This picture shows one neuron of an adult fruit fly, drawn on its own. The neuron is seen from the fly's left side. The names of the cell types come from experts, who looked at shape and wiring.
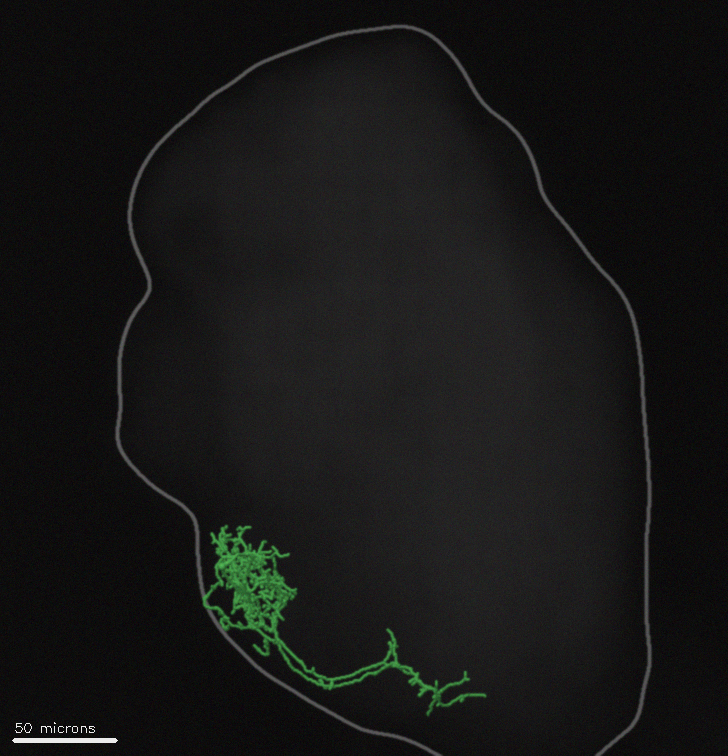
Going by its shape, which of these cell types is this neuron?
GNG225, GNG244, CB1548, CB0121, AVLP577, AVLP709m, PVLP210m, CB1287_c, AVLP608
GNG244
